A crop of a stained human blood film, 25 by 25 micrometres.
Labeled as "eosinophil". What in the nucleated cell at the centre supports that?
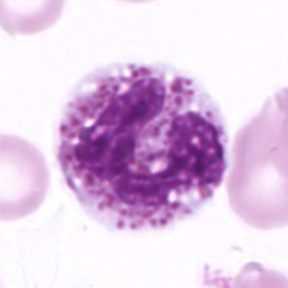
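What goes with eosinophil here is, first of all, the outline, which is round and smooth.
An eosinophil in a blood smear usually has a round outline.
Otherwise the granules are reddish, the chromatin is dark purple and coarsely clumped, and the cell is about 15 micrometres across. The part that sits less well is the cytoplasm between the granules, which is pale and nearly colourless here.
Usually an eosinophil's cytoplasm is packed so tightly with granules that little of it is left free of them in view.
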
